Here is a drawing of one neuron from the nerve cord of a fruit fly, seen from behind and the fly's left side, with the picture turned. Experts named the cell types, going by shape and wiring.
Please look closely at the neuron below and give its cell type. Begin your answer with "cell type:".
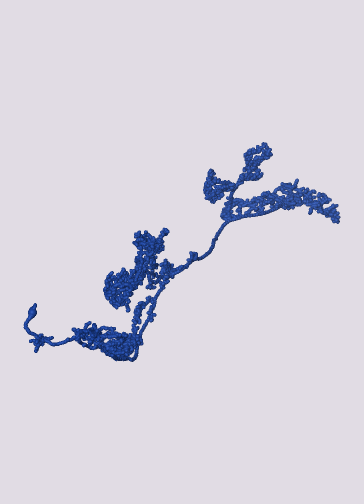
cell type: INXXX027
